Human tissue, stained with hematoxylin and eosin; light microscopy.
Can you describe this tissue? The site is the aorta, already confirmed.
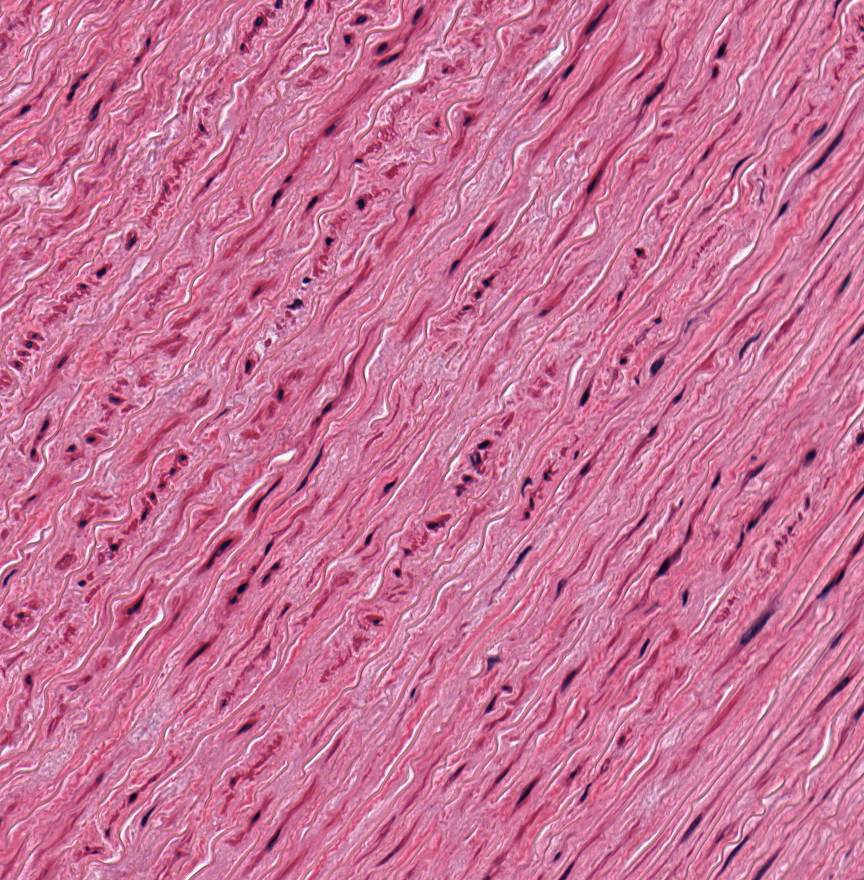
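The fibres follow a wavy, crimped course rather than a straight one. Most nuclei are dark, elongated and spindle-shaped, their long axes aligned with the fibres. No epithelial lining or glands are present in the field. Fat cells are absent.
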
